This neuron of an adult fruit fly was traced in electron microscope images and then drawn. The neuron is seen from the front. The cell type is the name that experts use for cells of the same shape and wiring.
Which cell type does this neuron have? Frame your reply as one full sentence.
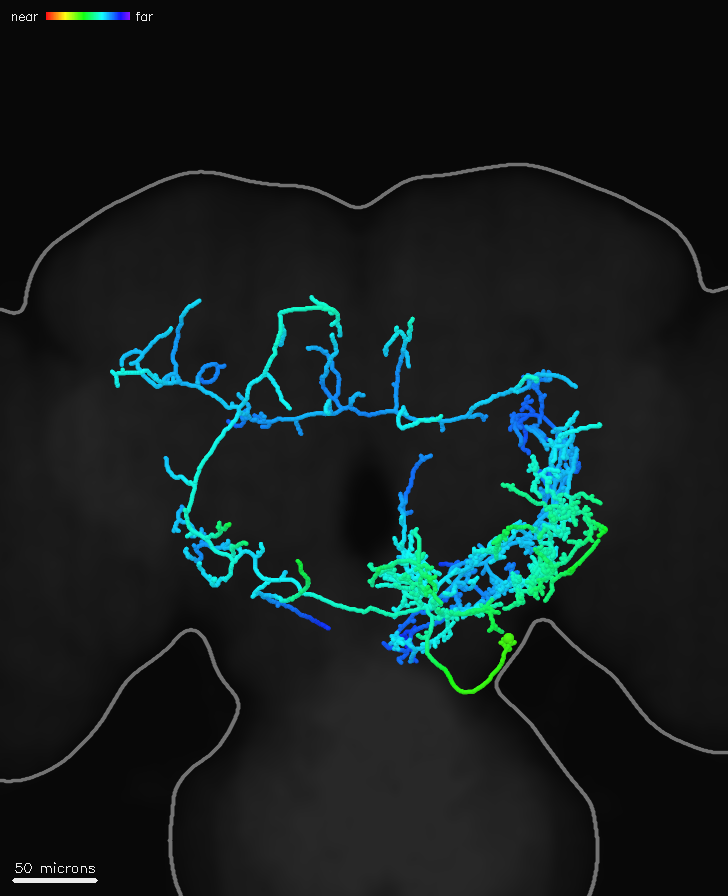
The cell type for the neuron is WED210.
